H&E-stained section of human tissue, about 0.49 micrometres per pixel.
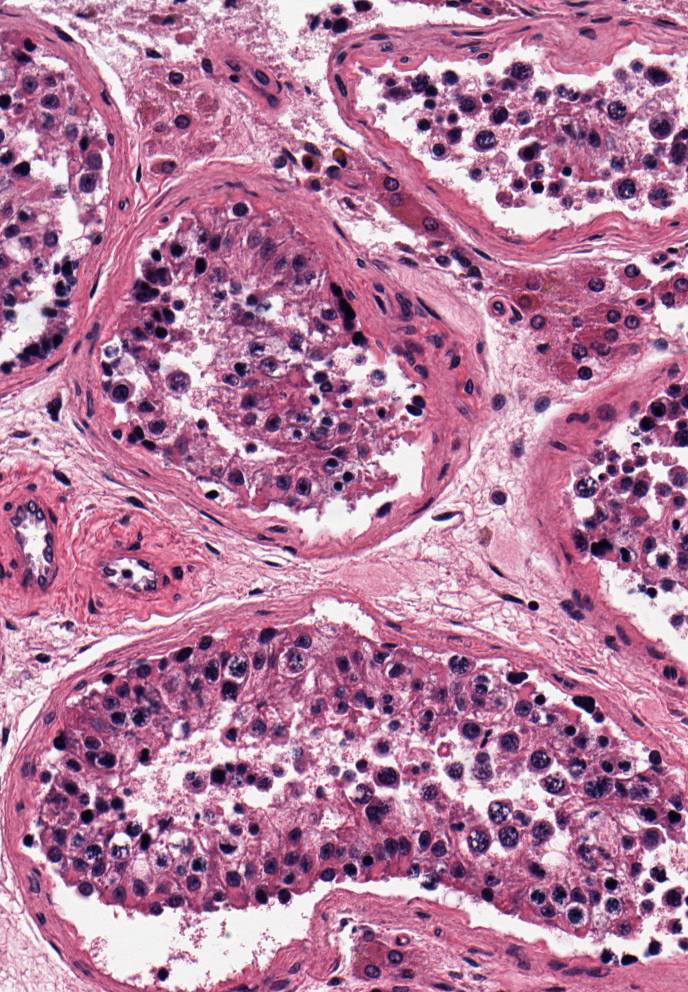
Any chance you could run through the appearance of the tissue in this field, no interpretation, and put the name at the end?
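Germ cells, stratified several cells deep and of mixed nuclear sizes, line each tubule. In the lower tubule are many large round cells with coarse, clumped dark chromatin, consistent with spermatocytes. Irregular open spaces at the tubule centres hold loosely scattered detached cells. To the right of the central tubule, the stroma contains clusters of polygonal cells with abundant eosinophilic cytoplasm and round nuclei. This tissue is testis.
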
